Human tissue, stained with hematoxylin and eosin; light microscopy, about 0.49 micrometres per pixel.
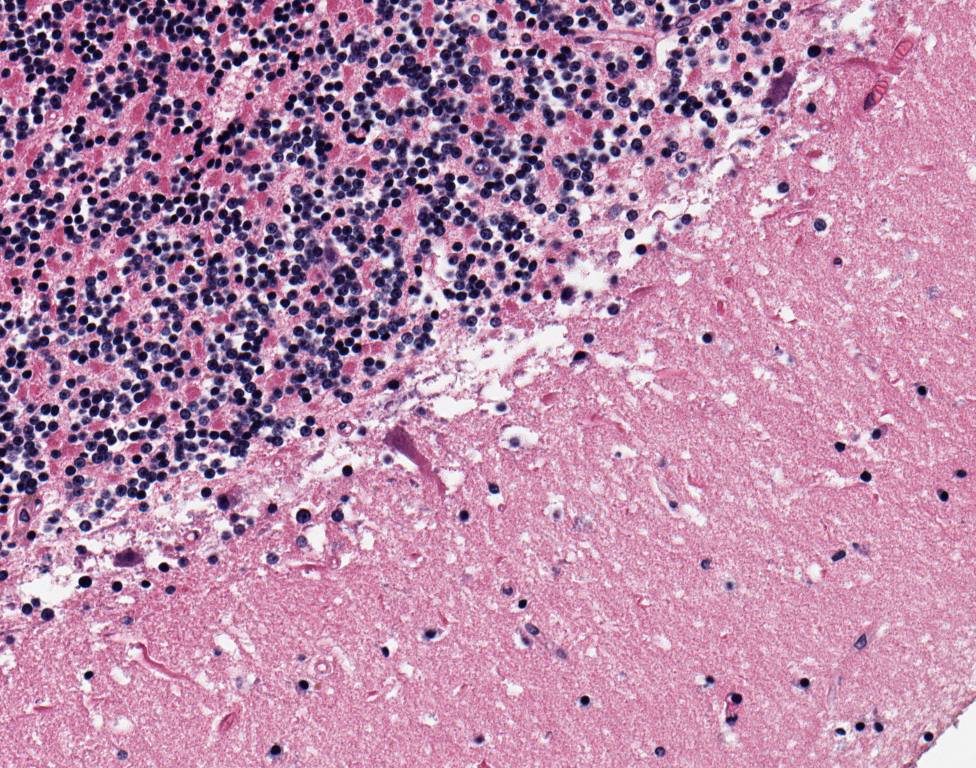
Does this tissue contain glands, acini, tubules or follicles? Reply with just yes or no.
No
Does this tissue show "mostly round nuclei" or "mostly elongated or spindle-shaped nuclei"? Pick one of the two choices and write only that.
Mostly round nuclei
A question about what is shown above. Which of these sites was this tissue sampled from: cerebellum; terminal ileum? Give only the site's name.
cerebellum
